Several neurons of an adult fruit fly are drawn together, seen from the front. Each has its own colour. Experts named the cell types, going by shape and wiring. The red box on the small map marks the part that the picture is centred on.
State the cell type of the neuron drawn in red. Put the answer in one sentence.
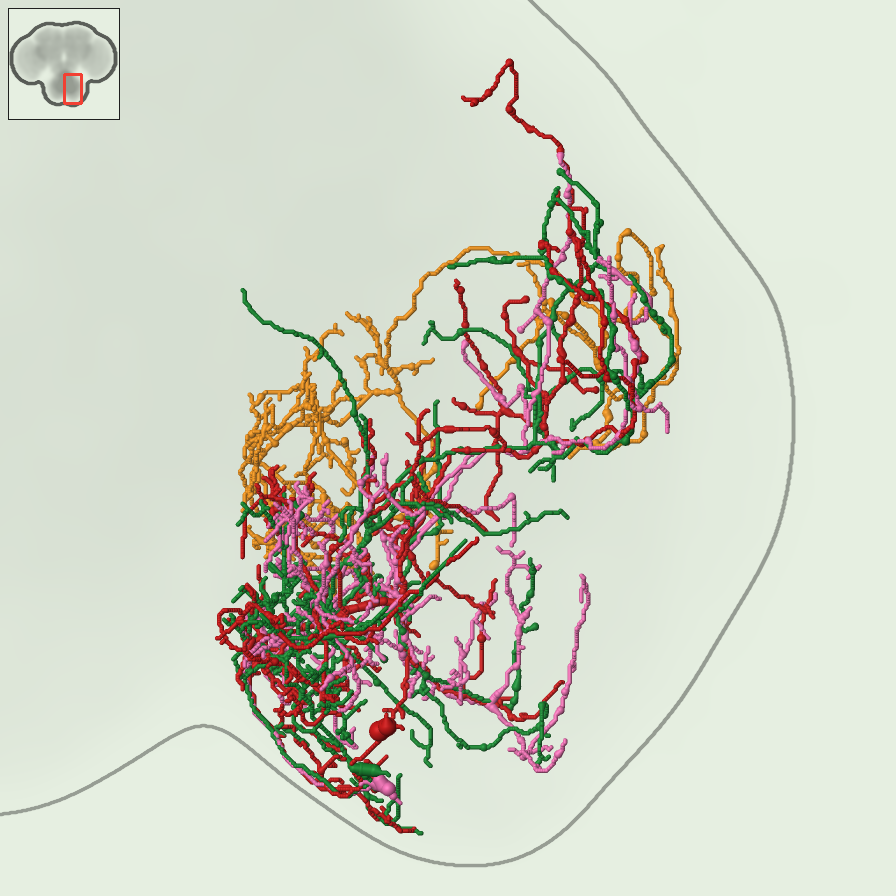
The cell type is IN04B055.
